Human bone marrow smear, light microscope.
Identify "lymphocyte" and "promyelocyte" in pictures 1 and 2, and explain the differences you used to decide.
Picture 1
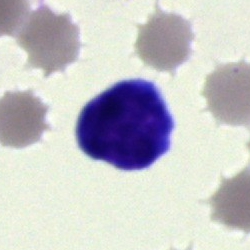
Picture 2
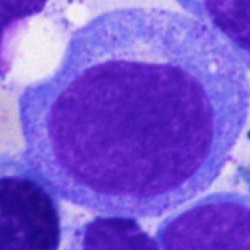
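So: picture 1 holds the lymphocyte, and picture 2 the promyelocyte. The chromatin is the first difference I notice: dense and dark blue-purple throughout the lymphocyte's nucleus, but fine and evenly spread, without coarse clumps, in the promyelocyte.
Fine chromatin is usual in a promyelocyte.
Then the cytoplasm: around the lymphocyte's nucleus no distinct rim can be seen, whereas a moderate rim surrounds the promyelocyte's nucleus on all sides. In the lymphocyte I see no nucleoli, and no granules either.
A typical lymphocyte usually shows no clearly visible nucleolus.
Its outline is irregularly rounded and somewhat angular, and none of the surrounding red cells touches it. Around the promyelocyte, parts of other nucleated cells lie at the bottom and corners of the picture.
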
